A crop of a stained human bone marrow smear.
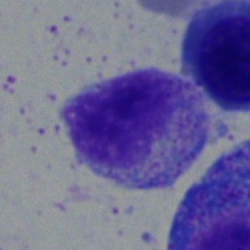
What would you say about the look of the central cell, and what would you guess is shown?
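Notice the irregular, angular outline, with a pointed corner on the left. Toward the lower right the cell is paler, and single granules show against the lighter background. Many loose purple granules lie scattered on the background to its left. This is a myelocyte.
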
